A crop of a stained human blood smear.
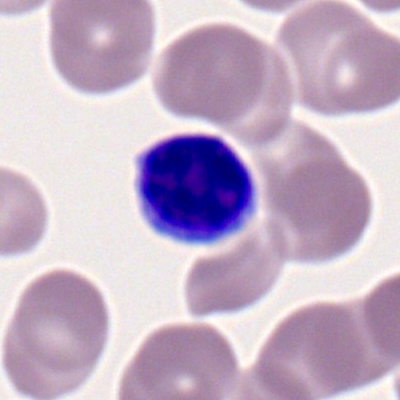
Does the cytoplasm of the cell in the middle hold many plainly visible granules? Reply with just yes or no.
No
